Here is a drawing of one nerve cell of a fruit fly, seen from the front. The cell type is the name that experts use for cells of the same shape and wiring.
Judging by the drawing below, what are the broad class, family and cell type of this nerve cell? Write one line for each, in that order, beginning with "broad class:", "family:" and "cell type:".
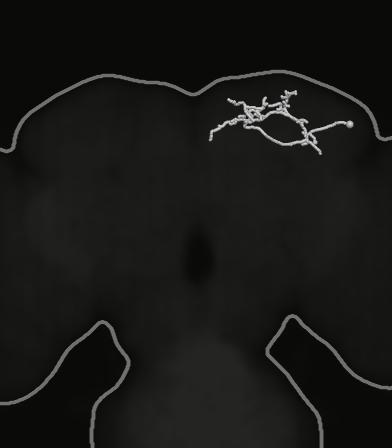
broad class: central-brain intrinsic neuron
family: hemilineage LHp2
cell type: SLP324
